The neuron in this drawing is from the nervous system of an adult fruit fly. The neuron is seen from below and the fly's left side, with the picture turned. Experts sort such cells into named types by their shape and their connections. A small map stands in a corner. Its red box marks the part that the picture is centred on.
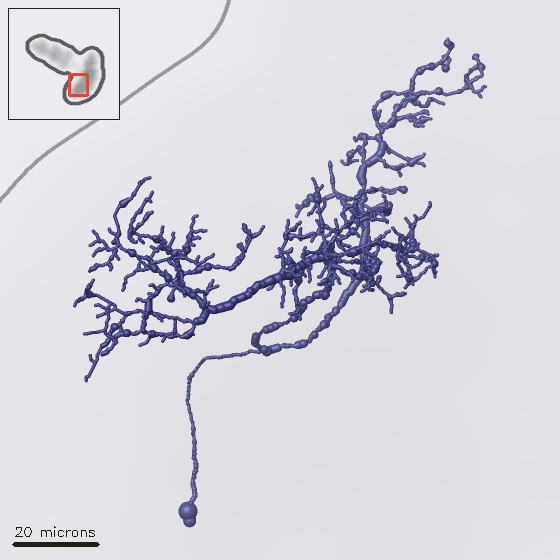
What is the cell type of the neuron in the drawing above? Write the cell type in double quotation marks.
"LPLC4"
